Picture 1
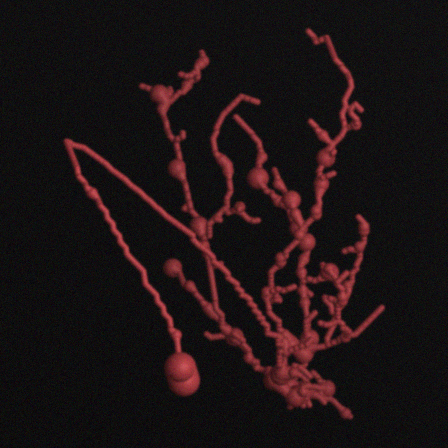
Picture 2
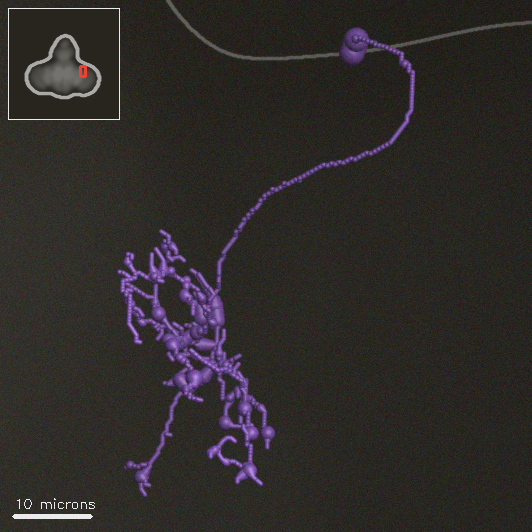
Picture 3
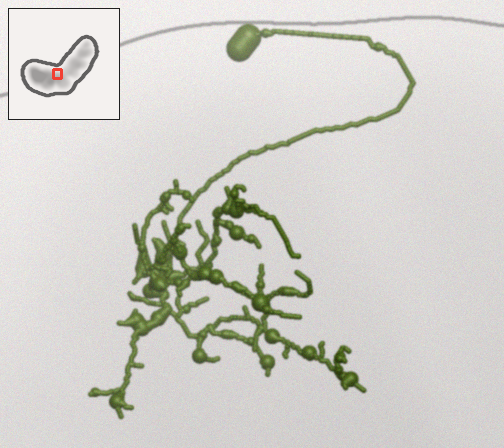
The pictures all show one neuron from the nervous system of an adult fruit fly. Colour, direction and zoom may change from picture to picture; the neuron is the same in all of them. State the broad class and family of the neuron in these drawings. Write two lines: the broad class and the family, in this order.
optic-lobe intrinsic neuron
LPi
